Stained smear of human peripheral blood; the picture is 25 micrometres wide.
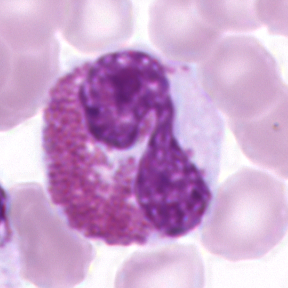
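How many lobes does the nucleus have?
Two.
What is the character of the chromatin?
Dark purple and coarsely clumped, with no nucleoli visible in either lobe.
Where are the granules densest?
In the left part of the cell.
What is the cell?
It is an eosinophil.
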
